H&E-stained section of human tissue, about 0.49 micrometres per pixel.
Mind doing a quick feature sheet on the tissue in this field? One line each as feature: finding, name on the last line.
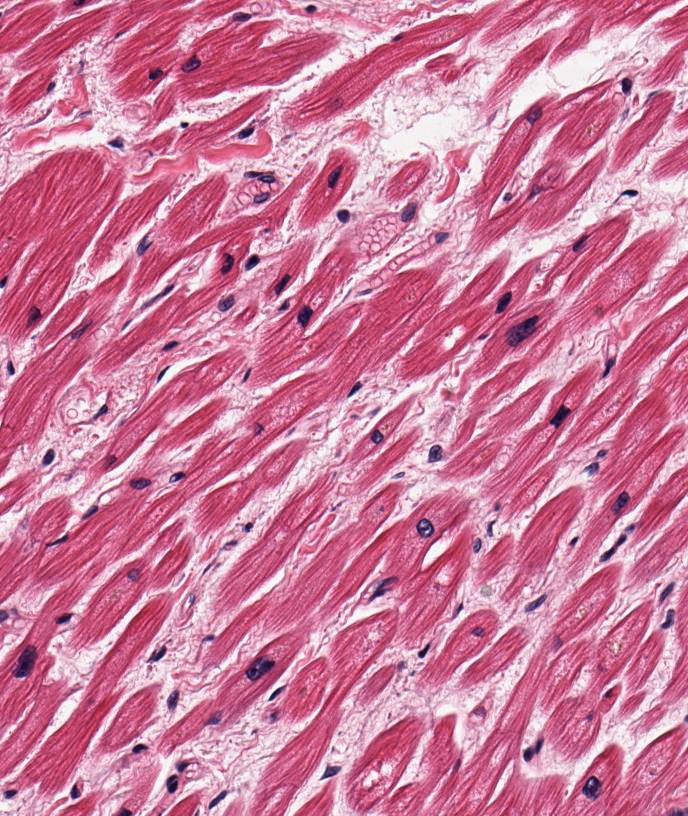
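Fibres: cardiac muscle cells; see the single central nucleus in each.
Nuclear poles: pale zones in some, holding fine golden-brown granules.
Interstitial cells: small elongated dark nuclei, lying singly between fibres.
Fat cells: none in this field.
Name: atrial appendage of the heart.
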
